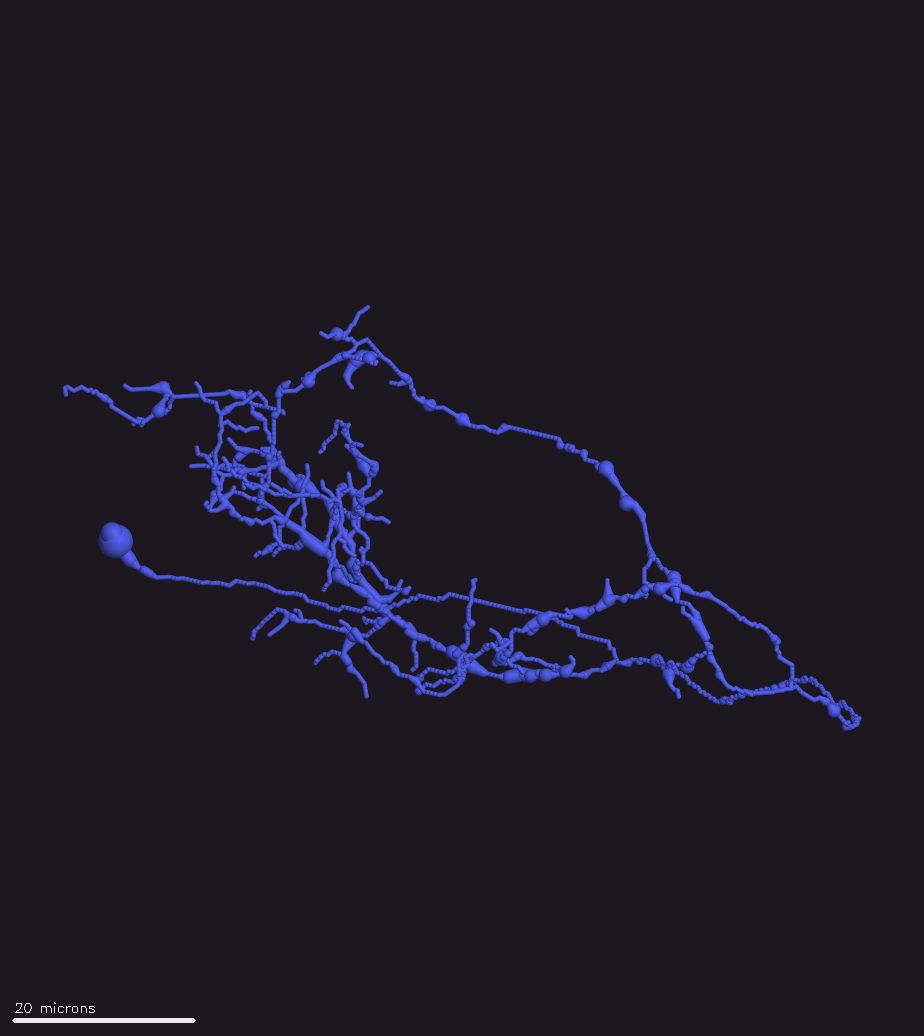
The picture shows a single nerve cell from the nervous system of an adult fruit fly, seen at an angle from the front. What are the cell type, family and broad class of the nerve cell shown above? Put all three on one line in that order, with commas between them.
LHPV5d3, hemilineage DL2_dorsal, central-brain intrinsic neuron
